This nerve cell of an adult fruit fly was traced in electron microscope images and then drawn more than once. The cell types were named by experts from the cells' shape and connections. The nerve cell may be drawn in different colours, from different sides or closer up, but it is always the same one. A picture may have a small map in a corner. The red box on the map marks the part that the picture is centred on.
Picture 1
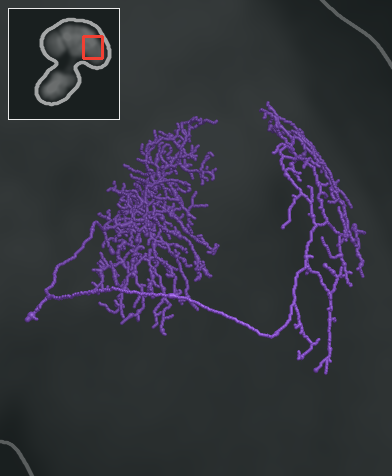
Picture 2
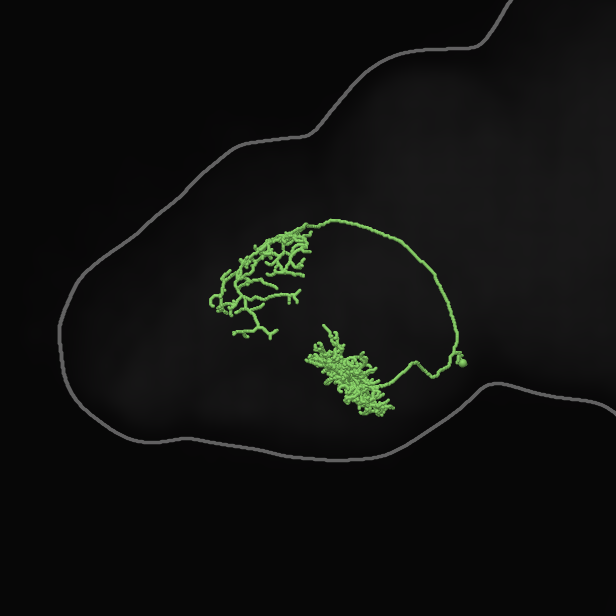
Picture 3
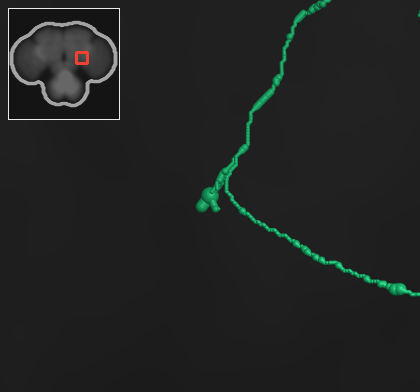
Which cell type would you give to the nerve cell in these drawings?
MeLo10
